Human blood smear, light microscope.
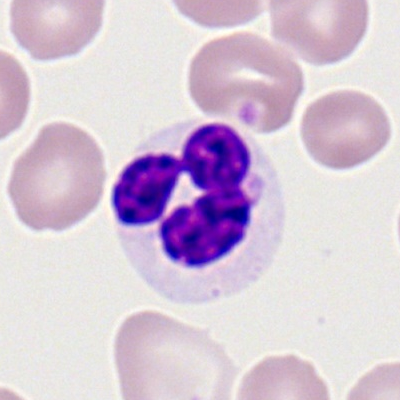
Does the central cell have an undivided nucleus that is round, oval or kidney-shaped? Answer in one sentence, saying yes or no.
No, into separate lobes the nucleus of the cell is divided.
